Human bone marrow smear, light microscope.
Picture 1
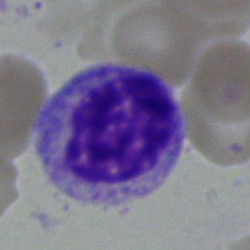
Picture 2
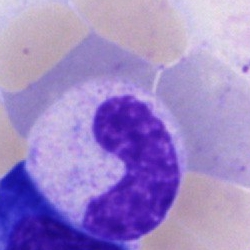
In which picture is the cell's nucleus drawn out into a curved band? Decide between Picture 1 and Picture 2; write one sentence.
In Picture 2, the cell's nucleus takes the form of a curved band with no separate lobes.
